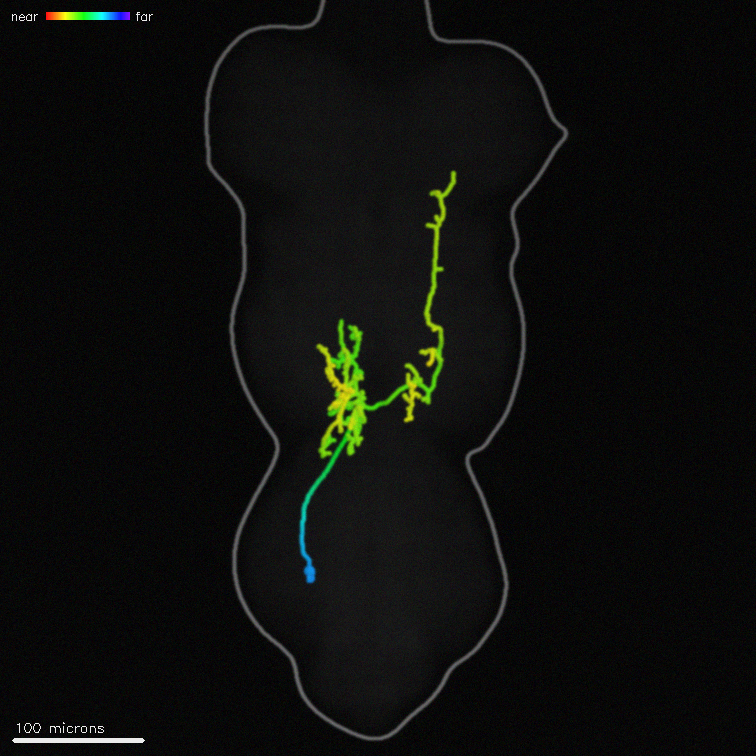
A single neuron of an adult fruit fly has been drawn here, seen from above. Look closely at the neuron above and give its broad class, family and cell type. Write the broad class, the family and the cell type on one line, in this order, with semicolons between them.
nerve-cord intrinsic neuron; hemilineage 07B; IN07B051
